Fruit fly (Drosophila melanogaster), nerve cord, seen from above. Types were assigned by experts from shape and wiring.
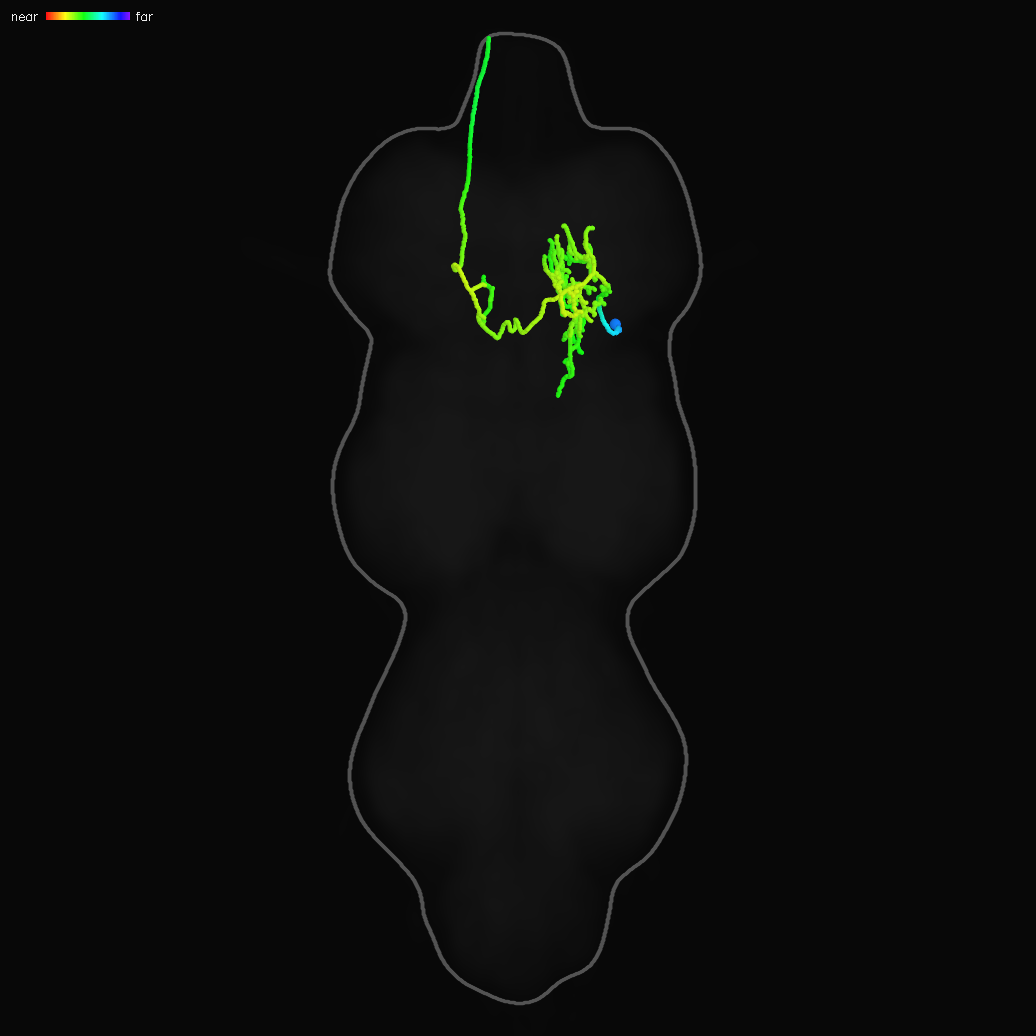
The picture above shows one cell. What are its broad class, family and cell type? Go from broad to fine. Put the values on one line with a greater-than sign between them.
ascending neuron > hemilineage 06A > AN06A060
